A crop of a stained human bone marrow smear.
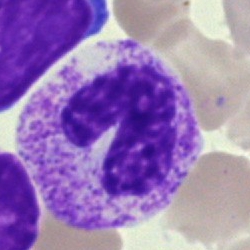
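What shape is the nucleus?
A thick curved band folded around a pale cleft that opens toward the lower left.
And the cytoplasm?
Abundant, pale and faintly lilac, with many small purple granules throughout.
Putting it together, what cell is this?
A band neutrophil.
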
